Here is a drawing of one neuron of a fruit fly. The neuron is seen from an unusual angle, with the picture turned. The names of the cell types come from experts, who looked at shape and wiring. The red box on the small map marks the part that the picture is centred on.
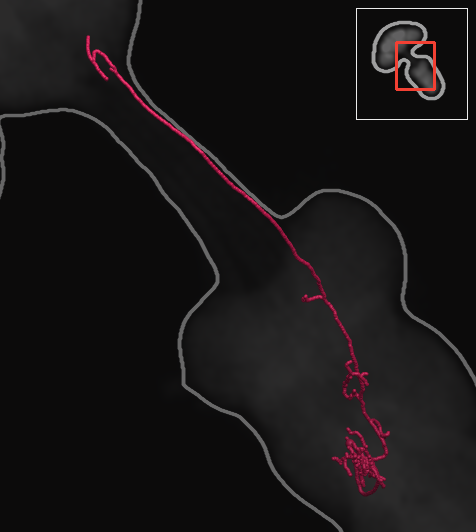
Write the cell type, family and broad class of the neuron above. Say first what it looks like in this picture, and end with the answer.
It reaches both the brain and the nerve cord, passing through the neck. Its cell body lies at the lower right of the picture. Its cell type is AN19B099. The family is hemilineage 19B. This is an ascending neuron.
